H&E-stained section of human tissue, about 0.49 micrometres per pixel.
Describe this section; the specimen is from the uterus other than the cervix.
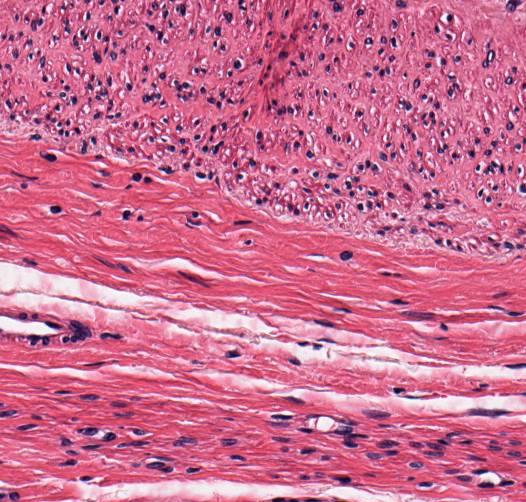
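Notice how the field divides: a densely cellular upper zone and a fibrous lower zone, the boundary sloping downward from left to right. Above it, the material between cells stains pink. Below, pink fibres run roughly horizontally, gently wavy, with elongated nuclei lying parallel to them.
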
